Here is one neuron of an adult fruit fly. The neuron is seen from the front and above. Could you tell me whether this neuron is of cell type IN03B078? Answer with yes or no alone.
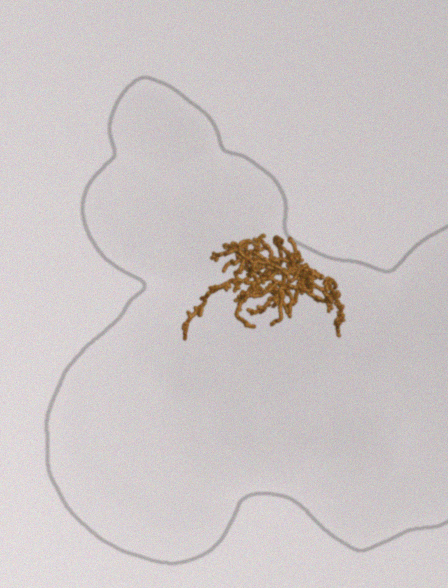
no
